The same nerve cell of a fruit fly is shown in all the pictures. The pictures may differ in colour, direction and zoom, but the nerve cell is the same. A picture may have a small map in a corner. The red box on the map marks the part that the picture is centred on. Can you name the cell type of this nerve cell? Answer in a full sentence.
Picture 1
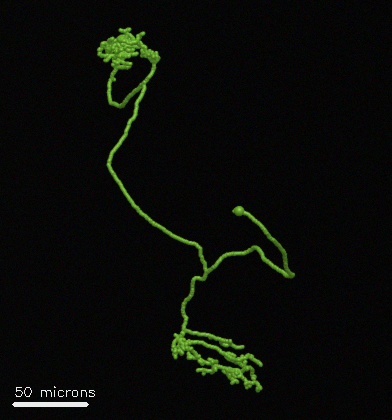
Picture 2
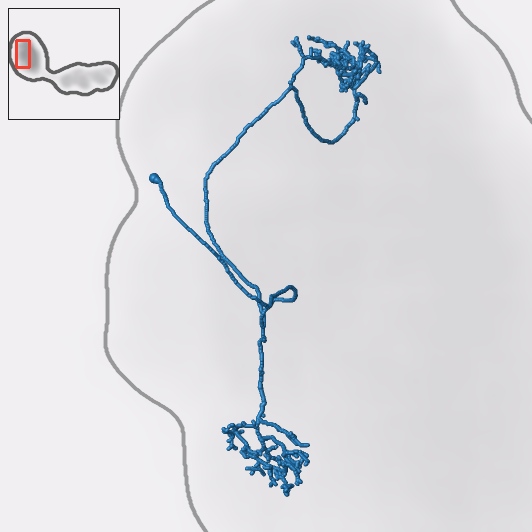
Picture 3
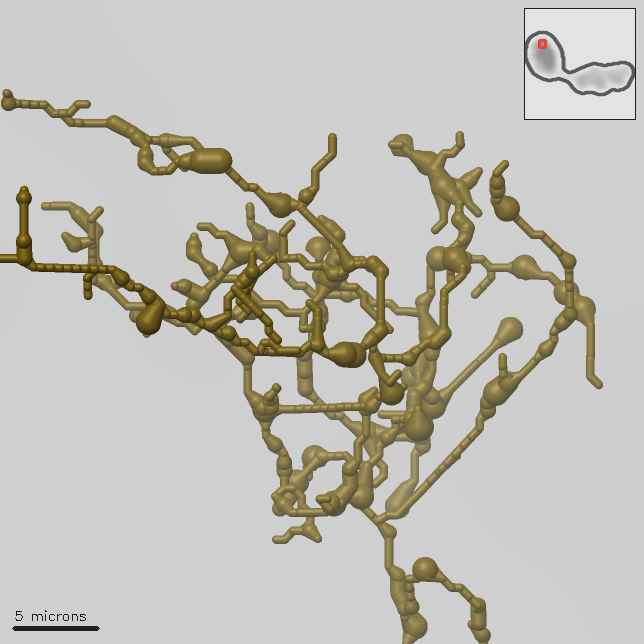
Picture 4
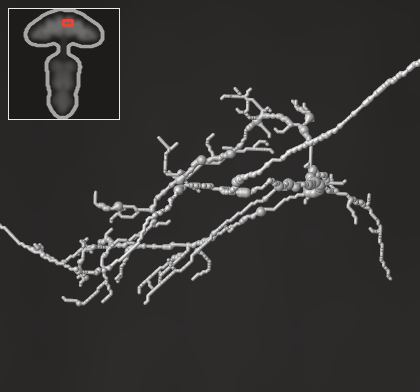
The cell type is mAL4I.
